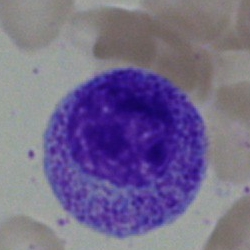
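Myelocyte. The cell has a round, smooth outline, and its nucleus lies in the upper part of the cell. The bluish cytoplasm forms its widest band below the nucleus and is filled with numerous purple granules.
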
